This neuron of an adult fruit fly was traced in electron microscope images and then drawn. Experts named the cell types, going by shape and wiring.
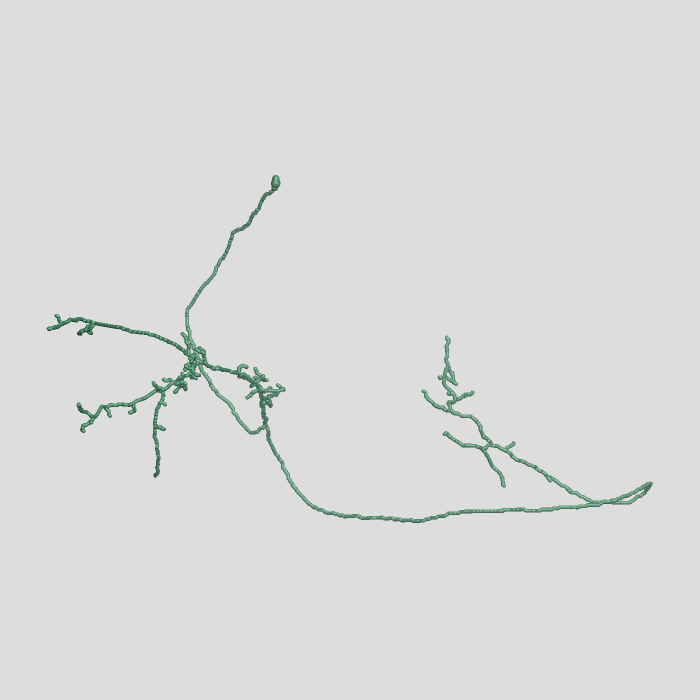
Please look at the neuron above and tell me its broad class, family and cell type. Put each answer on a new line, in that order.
nerve-cord intrinsic neuron
hemilineage 01A
IN01A088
